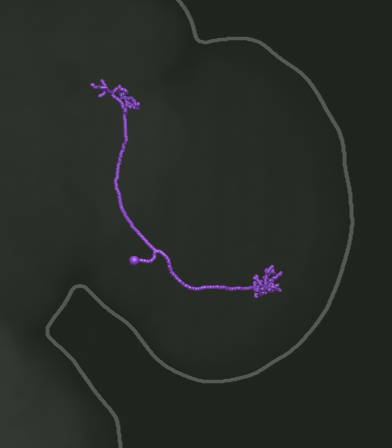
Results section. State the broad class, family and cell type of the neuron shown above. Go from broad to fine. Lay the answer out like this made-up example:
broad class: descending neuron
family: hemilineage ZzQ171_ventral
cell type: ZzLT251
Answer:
broad class: visual projection neuron
family: MeVP
cell type: MeVP1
